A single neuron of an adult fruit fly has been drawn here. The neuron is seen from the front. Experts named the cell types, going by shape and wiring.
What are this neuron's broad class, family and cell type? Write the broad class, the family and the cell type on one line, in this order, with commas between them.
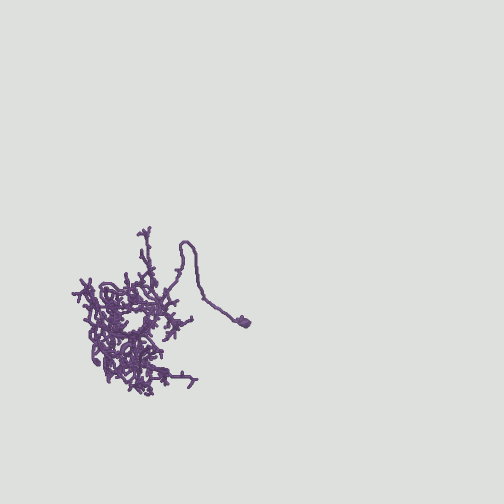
nerve-cord intrinsic neuron, hemilineage 03A, IN03A031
